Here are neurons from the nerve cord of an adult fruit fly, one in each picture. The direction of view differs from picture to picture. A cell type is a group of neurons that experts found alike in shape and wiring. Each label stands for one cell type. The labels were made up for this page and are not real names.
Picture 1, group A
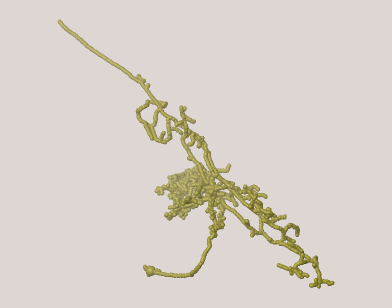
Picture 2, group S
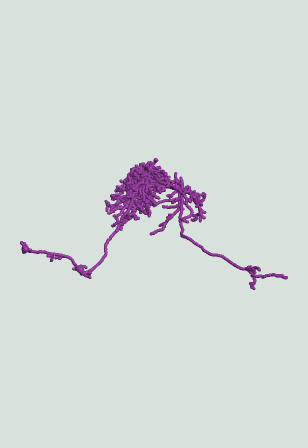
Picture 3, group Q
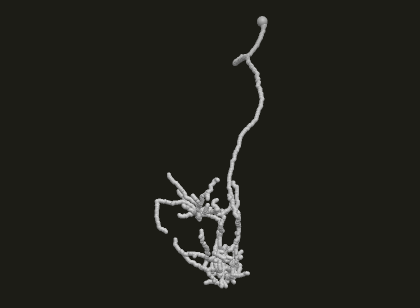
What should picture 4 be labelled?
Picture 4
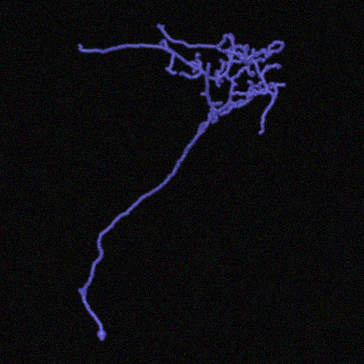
group Q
